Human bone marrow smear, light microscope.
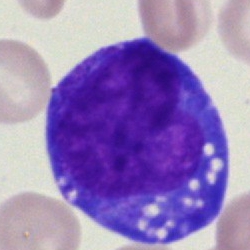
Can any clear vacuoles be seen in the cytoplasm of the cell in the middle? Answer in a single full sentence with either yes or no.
Yes, the cell has a cytoplasm containing one or more clear vacuoles.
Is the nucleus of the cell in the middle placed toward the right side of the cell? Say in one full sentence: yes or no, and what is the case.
No, to the right of its nucleus lies most of the cytoplasm.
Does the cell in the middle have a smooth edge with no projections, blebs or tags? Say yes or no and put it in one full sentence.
Yes, along its outline the cell is smooth, with no projections.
